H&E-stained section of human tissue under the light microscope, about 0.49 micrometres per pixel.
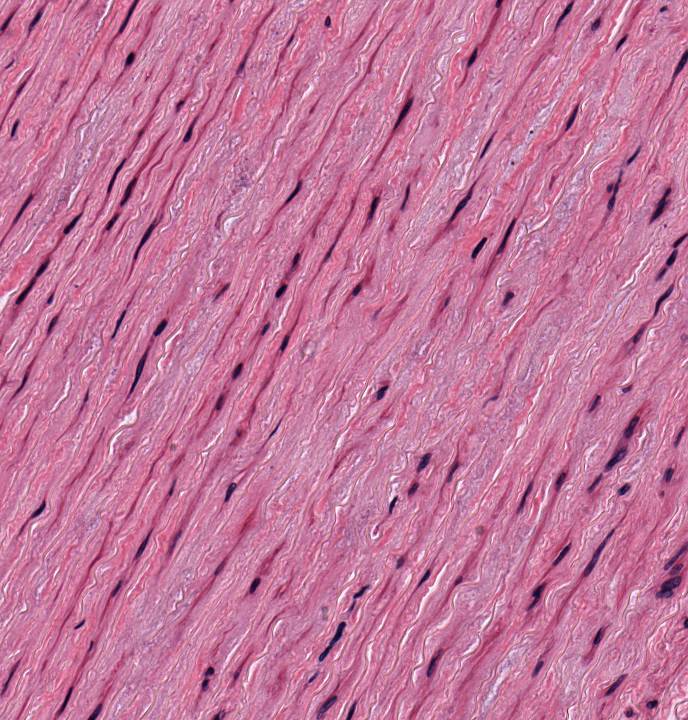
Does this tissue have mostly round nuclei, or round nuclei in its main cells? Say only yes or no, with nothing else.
No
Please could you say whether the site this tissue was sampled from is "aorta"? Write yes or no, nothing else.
yes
